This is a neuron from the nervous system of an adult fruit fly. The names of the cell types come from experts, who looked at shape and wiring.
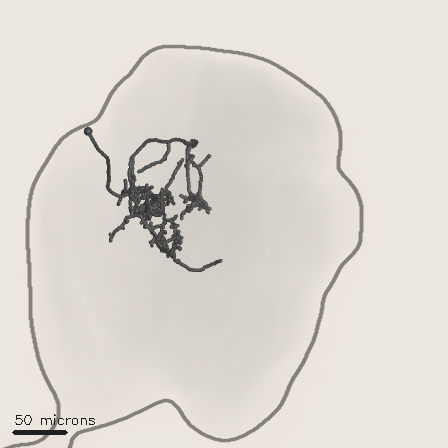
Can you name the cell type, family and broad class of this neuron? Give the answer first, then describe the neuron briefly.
The cell type is PLP150. Its family is hemilineage VPNp&v1_posterior. It is a central-brain intrinsic neuron. From top to bottom in the picture it spans about 140 microns. In this view it is about as wide as it is tall.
